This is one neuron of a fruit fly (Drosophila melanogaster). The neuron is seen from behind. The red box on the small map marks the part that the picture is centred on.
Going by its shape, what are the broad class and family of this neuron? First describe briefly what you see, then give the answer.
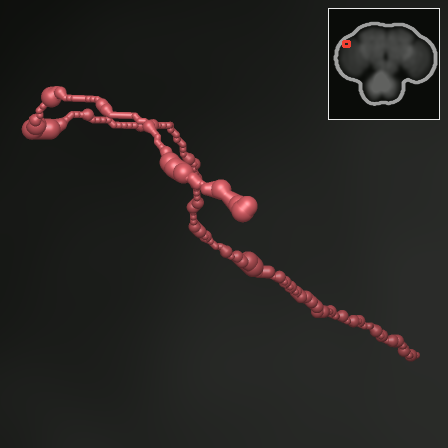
There are a dozen or fewer branch ends. As drawn here it is wider than it is tall. It is a photoreceptor or other optic-lobe sensory neuron. The name of its family is class visual.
